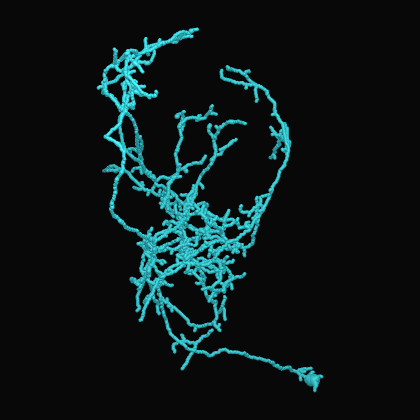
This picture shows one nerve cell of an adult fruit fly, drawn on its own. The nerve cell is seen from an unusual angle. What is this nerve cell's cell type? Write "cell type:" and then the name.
cell type: CRE071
